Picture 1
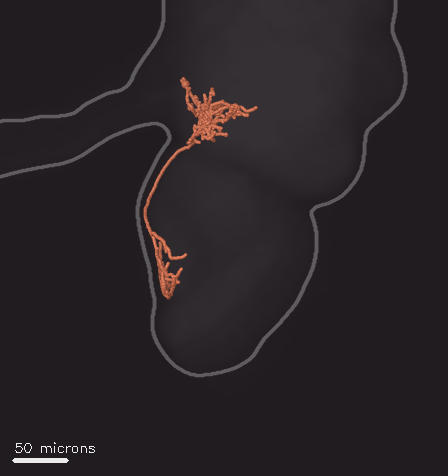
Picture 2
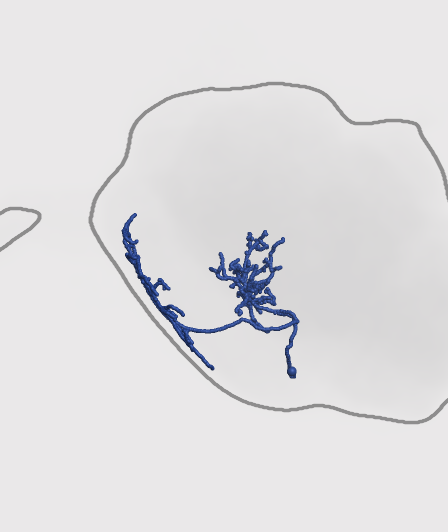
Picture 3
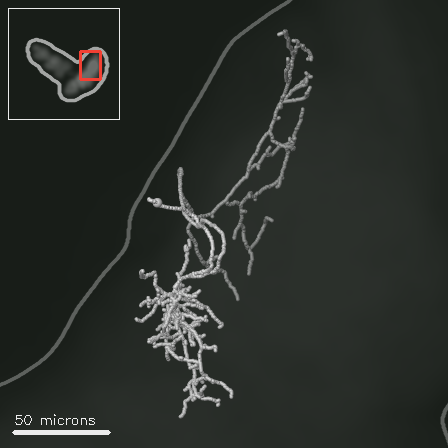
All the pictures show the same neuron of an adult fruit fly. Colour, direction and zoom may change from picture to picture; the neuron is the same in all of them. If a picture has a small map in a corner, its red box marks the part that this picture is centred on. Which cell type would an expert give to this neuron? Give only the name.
LPT114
